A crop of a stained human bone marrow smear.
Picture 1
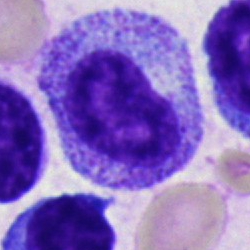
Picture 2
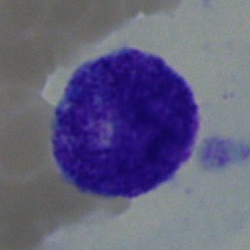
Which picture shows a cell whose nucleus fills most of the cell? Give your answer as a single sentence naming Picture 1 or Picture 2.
There is only a narrow rim of cytoplasm in the cell in picture 2.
